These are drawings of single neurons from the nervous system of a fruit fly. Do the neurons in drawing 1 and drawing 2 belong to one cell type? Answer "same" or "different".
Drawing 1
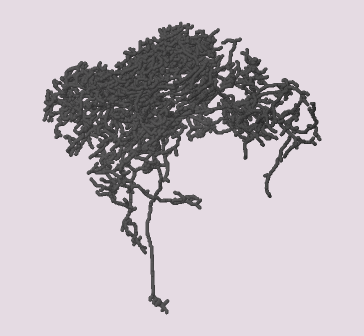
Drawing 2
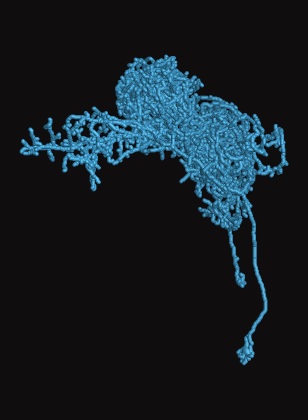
same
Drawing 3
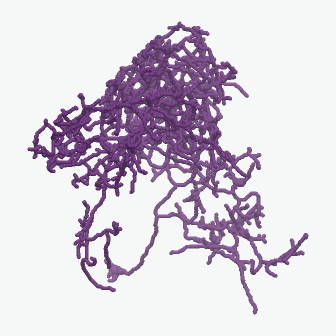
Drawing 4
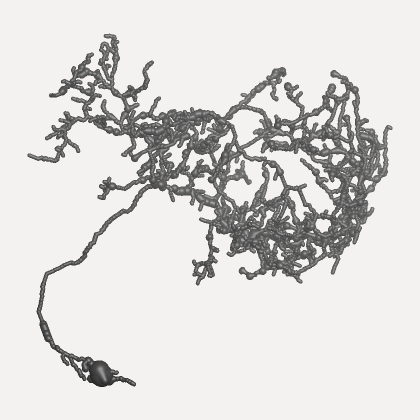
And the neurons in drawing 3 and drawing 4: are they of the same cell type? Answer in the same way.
different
